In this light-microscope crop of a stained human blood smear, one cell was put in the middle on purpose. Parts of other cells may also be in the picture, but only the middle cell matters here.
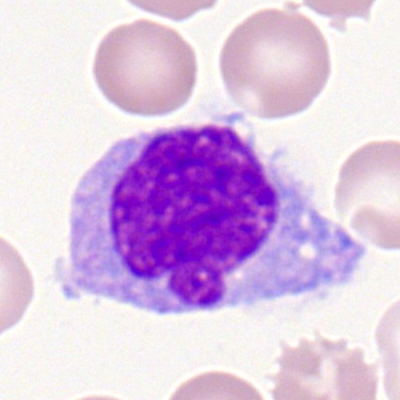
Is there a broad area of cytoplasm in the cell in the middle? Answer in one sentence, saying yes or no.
Yes, the cell's cytoplasm around the nucleus is ample.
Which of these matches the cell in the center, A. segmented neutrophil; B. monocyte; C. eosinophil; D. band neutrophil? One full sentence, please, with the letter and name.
The cell in the middle is a monocyte, and that makes option B correct.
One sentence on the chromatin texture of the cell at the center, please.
Its chromatin is clumped in a coarse pattern.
